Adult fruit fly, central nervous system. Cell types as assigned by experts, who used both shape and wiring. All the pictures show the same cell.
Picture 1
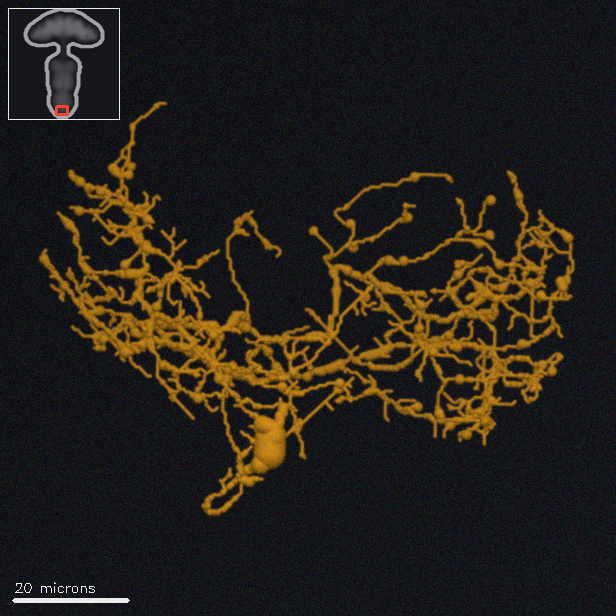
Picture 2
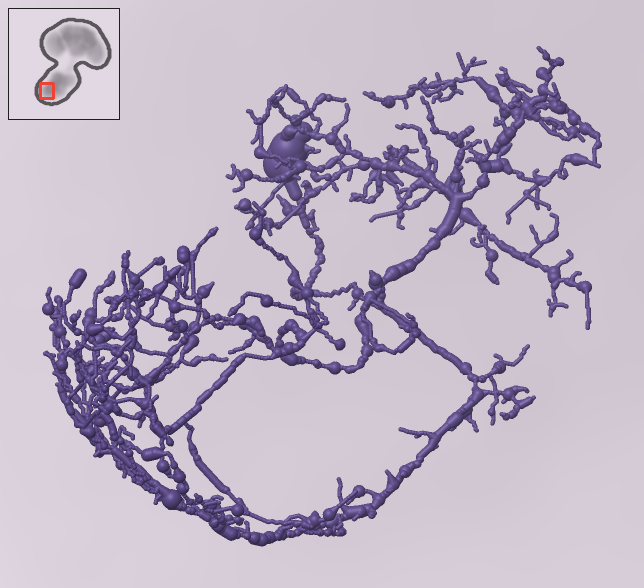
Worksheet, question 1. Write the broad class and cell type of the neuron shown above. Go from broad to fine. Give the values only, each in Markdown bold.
**nerve-cord intrinsic neuron**, **INXXX285**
